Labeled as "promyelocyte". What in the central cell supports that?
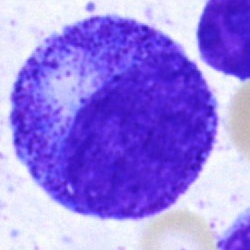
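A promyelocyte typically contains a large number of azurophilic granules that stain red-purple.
Numerous purple-red granules are scattered through the cytoplasm of this promyelocyte, in keeping with that. Its nucleus lies off-centre toward the lower right, and its chromatin is fairly fine rather than clumped into coarse blocks. At the upper left, beside the nucleus, the cytoplasm shows a pale clear zone.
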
